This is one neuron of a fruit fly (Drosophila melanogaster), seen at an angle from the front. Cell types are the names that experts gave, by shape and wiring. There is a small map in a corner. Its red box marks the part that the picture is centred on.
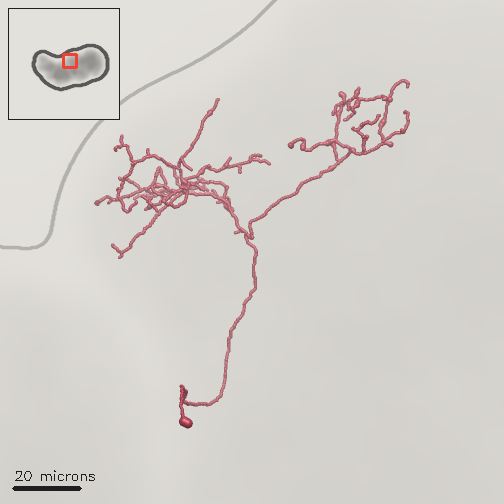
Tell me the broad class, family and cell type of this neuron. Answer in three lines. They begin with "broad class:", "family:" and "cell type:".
broad class: central-brain intrinsic neuron
family: hemilineage SLPav3
cell type: CB2448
